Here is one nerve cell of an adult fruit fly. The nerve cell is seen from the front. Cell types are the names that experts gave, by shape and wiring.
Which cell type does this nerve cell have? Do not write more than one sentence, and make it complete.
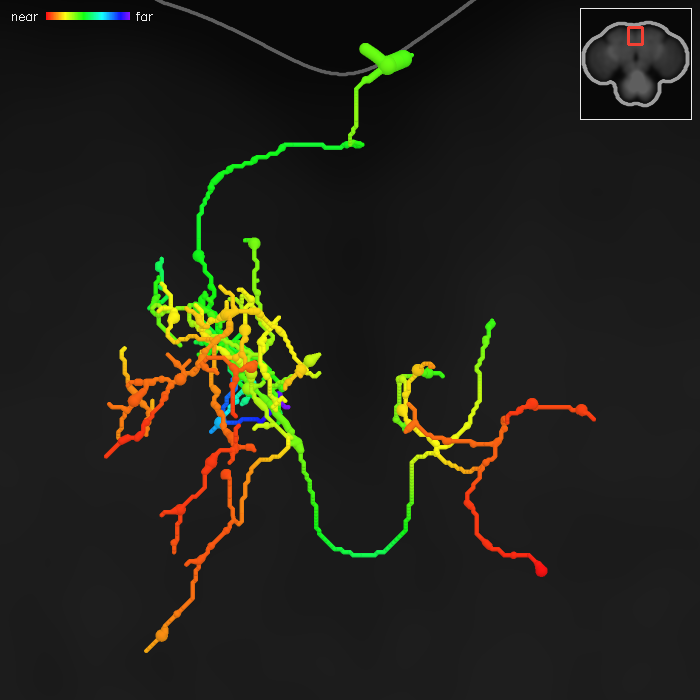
As a matter of cell type, the nerve cell is CB3574.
